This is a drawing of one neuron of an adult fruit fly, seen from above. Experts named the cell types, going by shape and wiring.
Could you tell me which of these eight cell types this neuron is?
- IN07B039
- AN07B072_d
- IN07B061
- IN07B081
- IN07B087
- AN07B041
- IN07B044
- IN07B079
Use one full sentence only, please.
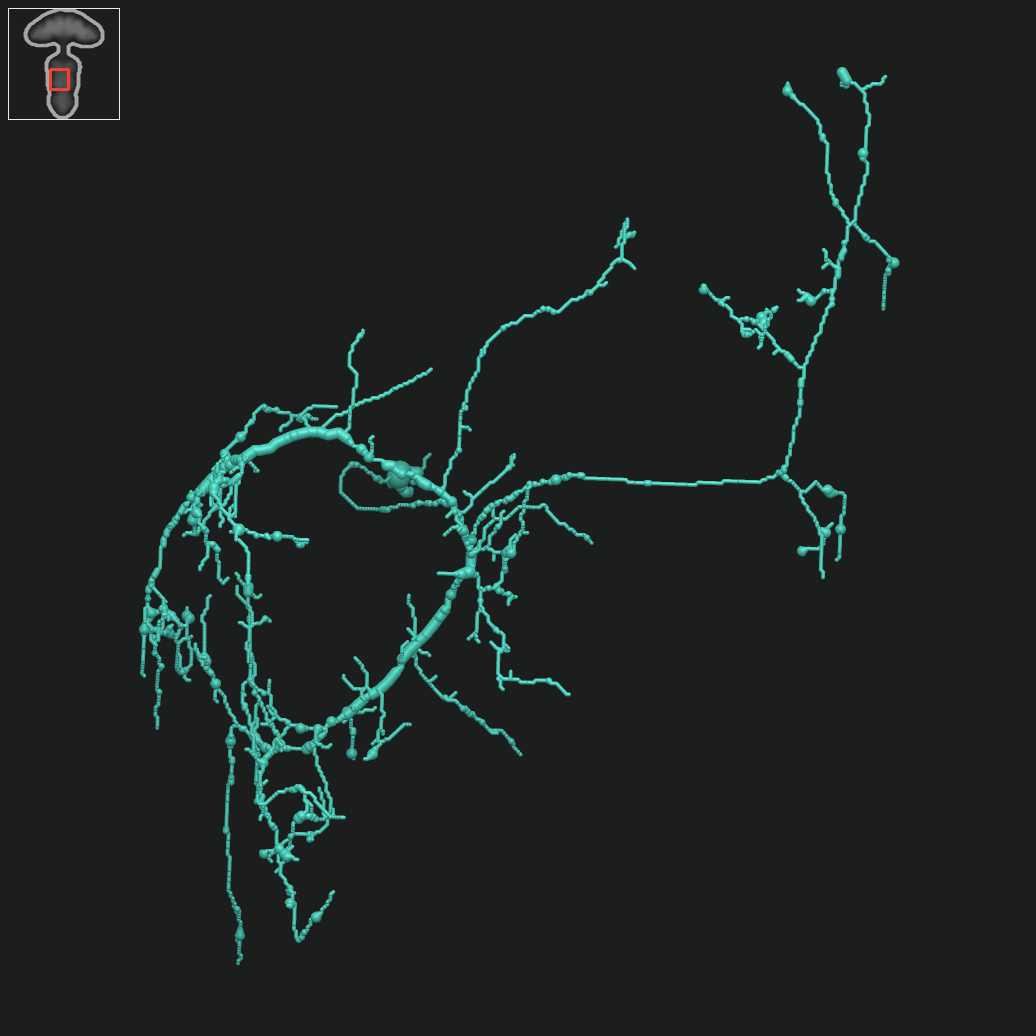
This neuron belongs to the cell type IN07B044.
